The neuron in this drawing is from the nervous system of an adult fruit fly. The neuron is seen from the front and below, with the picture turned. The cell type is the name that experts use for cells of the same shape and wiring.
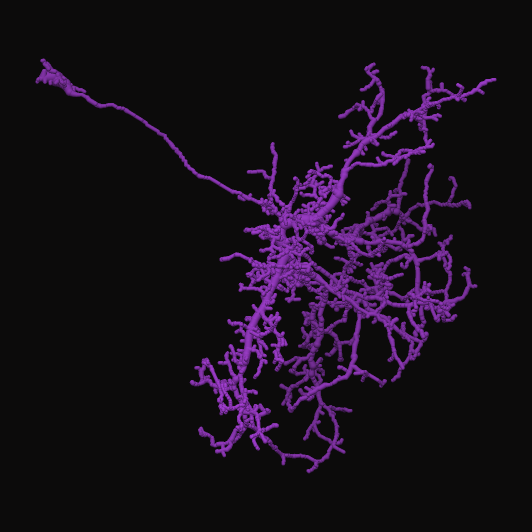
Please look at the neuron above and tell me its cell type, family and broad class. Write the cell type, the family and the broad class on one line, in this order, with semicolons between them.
IN06B013; hemilineage 06B; nerve-cord intrinsic neuron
